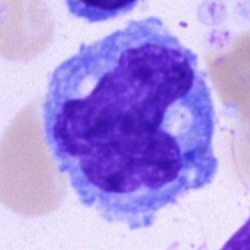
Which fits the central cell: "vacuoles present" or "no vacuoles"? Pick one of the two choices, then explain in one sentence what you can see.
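Vacuoles present. Clear round vacuoles lie in the cytoplasm beside the nucleus.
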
